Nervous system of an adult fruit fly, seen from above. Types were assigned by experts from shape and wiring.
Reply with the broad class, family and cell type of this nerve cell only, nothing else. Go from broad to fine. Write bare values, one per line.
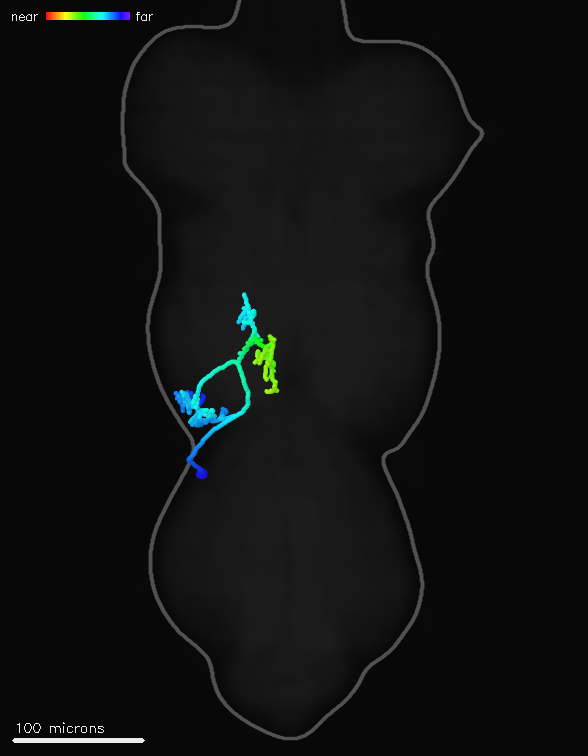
nerve-cord intrinsic neuron
hemilineage 21A
IN21A088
